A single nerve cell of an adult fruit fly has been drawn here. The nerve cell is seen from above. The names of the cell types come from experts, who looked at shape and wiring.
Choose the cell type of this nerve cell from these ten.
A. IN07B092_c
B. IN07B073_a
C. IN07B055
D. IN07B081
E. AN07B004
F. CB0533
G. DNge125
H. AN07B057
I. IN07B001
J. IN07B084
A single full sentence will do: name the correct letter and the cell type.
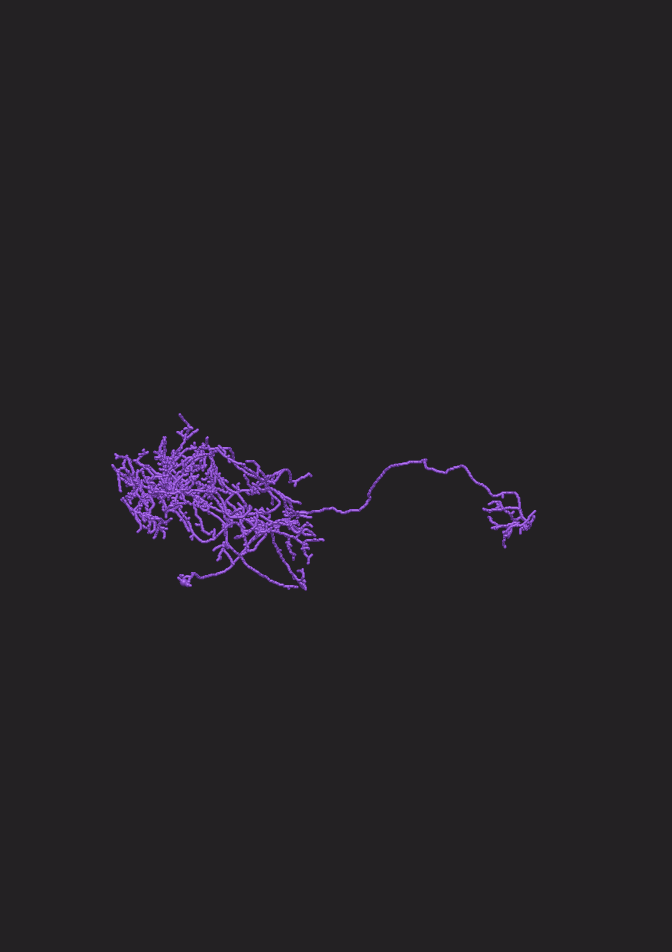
The nerve cell, by cell type, is CB0533, option F.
